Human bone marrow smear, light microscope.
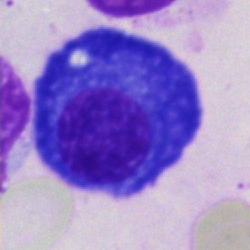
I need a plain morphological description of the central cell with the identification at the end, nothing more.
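The outline is roughly round, with a slightly bumpy edge. Cytoplasm is abundant, occupying more of the cell than the nucleus. A paler cytoplasmic zone lies just above the nucleus. One small clear vacuole sits in the upper left cytoplasm. The cell is a plasma cell.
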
